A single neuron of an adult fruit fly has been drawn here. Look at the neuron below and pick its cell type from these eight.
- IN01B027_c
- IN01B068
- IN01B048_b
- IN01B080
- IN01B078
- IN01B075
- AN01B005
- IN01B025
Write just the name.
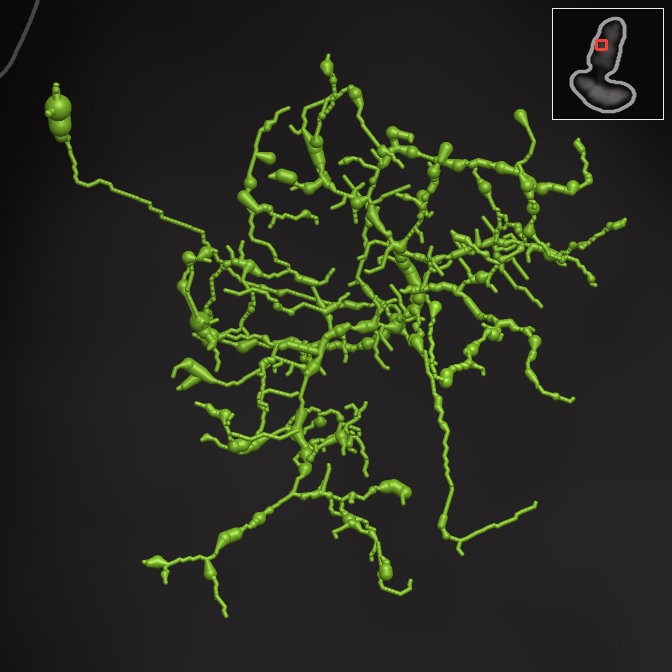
IN01B025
